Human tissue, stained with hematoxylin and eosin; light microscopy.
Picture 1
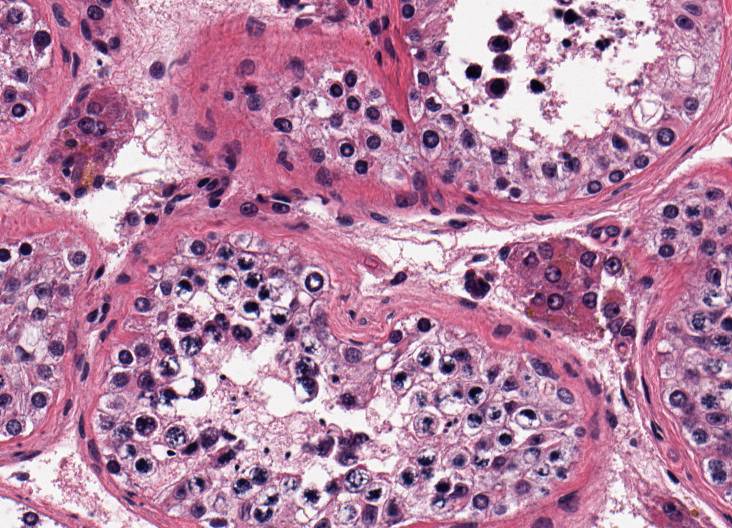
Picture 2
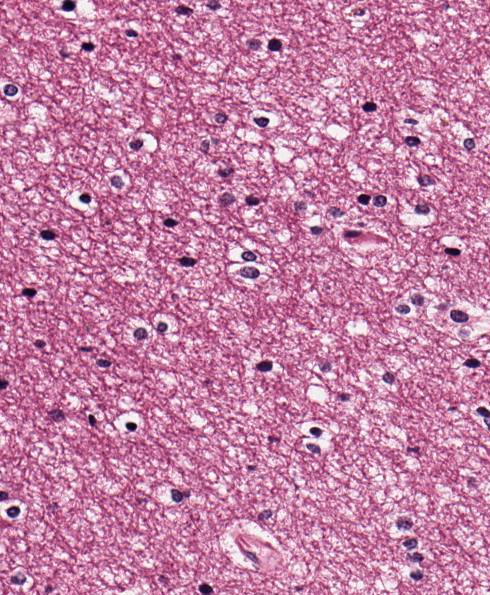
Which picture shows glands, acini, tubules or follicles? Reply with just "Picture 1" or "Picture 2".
Picture 1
